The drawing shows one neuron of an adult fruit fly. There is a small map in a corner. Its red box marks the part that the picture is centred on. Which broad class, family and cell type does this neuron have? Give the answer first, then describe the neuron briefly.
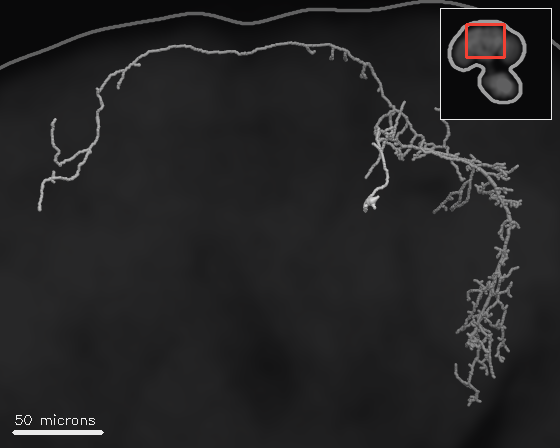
It is a central-brain intrinsic neuron. Its family is hemilineage DM4_dorsal. It is of cell type pC1_6a. By the scale bar it is about 300 microns wide in this view. The picture shows dozens of branch ends.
